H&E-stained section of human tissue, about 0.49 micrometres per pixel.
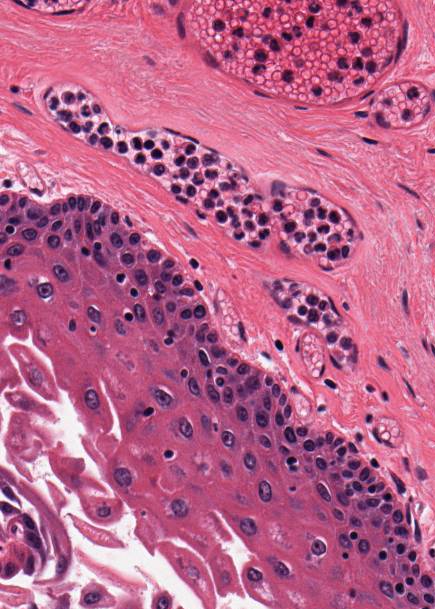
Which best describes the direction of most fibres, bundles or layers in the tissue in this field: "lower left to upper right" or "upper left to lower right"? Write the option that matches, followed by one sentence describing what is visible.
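Upper left to lower right. The stroma is dense pink collagen whose fibres run roughly parallel to the epithelial border, with scattered spindle-shaped nuclei.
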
